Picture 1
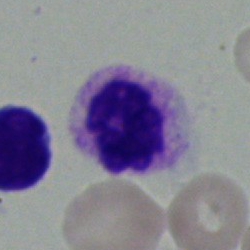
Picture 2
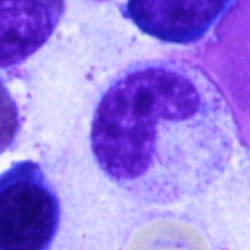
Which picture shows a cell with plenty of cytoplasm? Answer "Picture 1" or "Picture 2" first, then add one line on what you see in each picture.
Picture 2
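Picture 1: The nucleus fills most of the cell.
Picture 2: The cytoplasm is plentiful and pale lilac-blue.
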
